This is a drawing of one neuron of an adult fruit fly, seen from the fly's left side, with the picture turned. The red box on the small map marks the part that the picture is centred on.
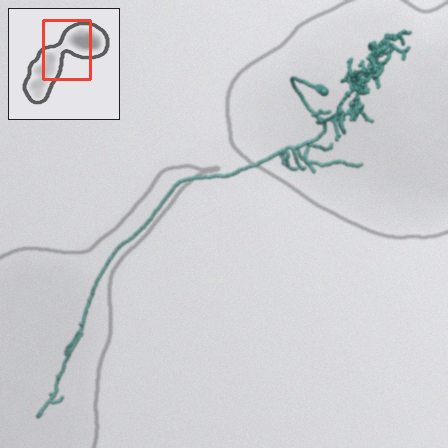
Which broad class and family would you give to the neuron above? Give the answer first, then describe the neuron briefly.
It is a descending neuron. Its family is hemilineage LB7. The cell body can be seen at the upper right of the picture. In this view it is about as wide as it is tall.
